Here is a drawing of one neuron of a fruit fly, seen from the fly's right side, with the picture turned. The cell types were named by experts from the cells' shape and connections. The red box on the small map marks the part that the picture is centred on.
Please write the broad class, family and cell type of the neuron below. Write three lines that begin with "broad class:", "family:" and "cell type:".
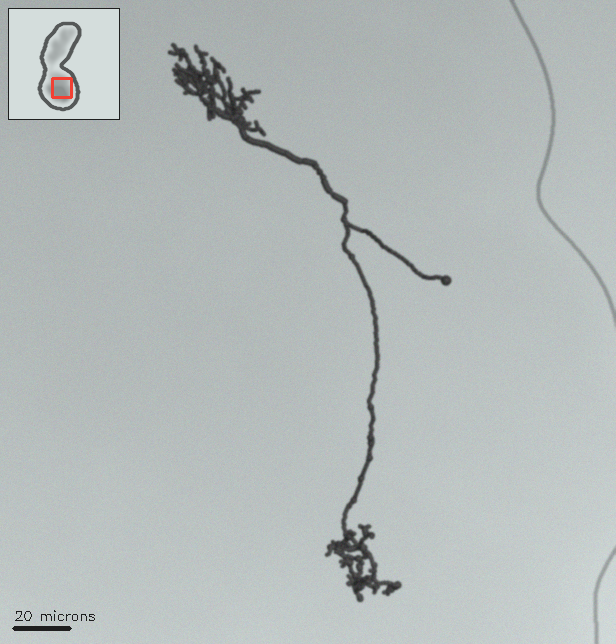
broad class: visual projection neuron
family: hemilineage VPNd2
cell type: LC10c-2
